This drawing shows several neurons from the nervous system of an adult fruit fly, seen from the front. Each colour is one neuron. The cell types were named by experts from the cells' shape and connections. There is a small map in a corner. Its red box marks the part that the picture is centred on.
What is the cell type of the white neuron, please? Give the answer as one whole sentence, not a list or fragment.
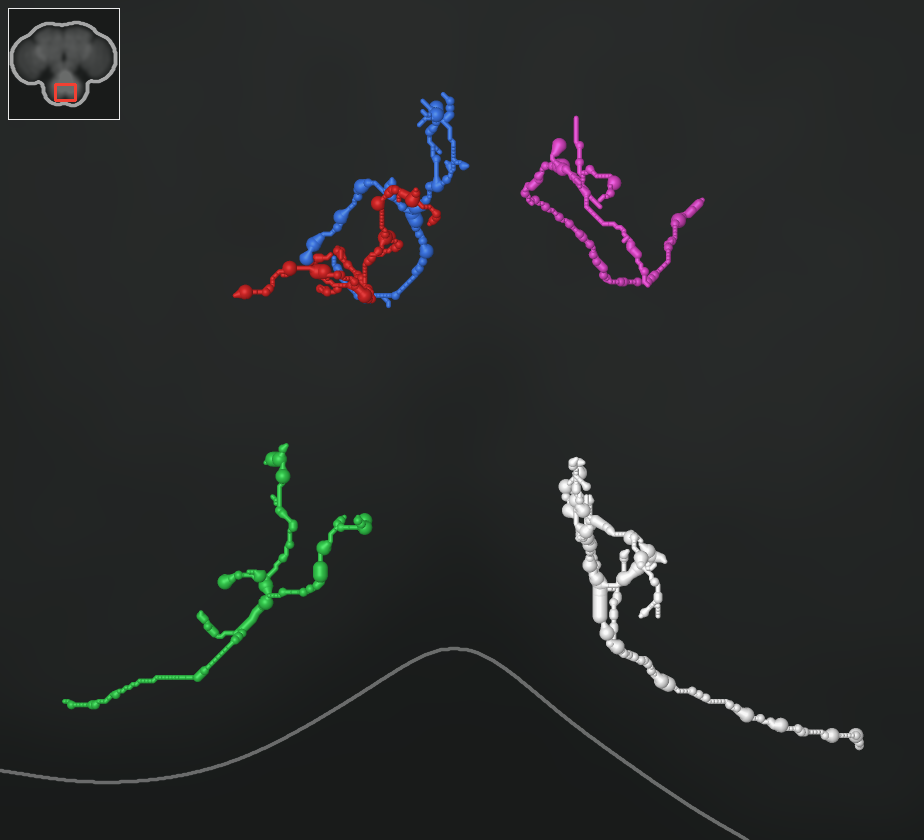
The cell type that this neuron has is SNta30.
